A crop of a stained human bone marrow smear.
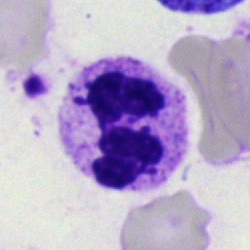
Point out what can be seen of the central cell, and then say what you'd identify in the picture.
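Round, smooth outline. Chromatin dense, dark purple, coarsely clumped. Nucleoli not visible. Segmented neutrophil.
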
